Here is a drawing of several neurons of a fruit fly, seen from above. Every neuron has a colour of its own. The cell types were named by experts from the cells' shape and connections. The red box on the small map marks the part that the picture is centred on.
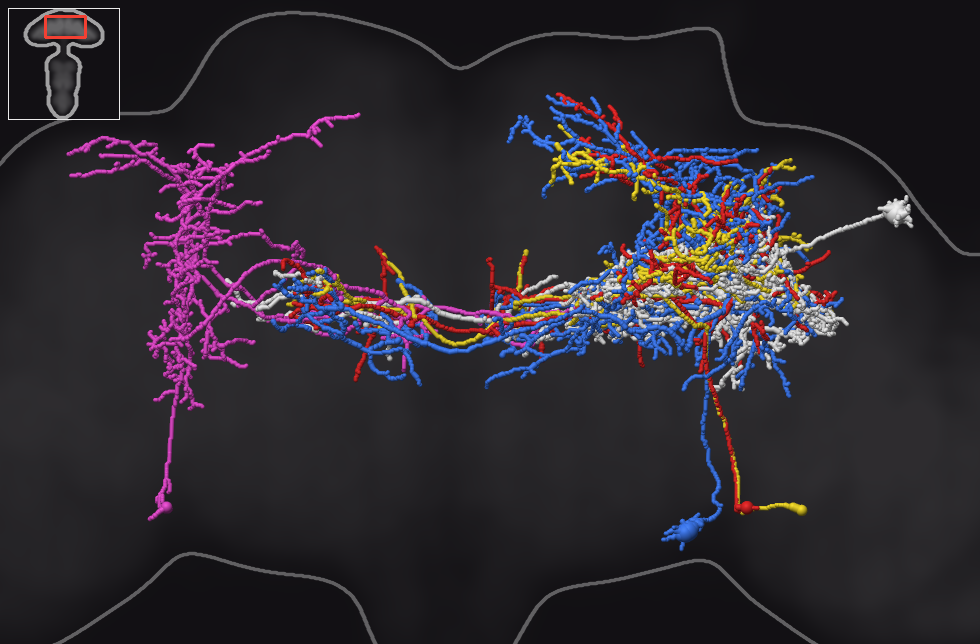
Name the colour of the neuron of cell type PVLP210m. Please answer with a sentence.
The colour is magenta.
